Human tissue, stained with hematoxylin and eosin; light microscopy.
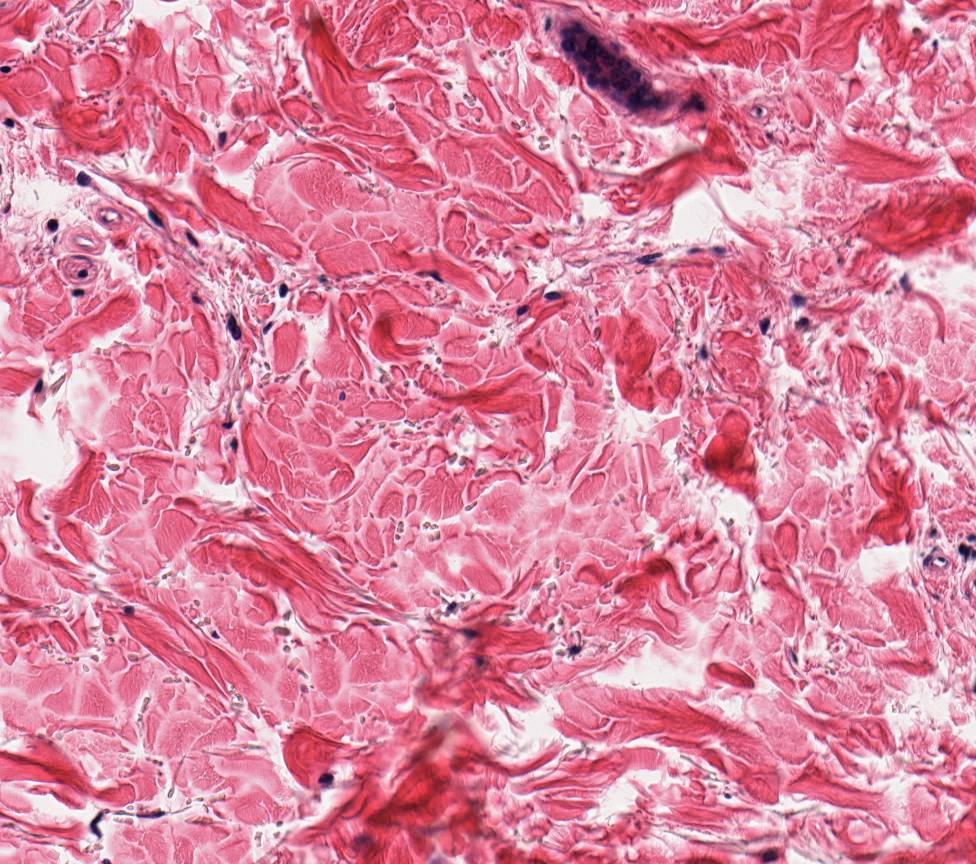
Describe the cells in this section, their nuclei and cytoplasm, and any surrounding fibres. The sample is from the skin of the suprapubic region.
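Look: closely packed pink collagen bundles, running many ways. Centrally they're cut across, polygonal; lower left and left edge, lengthwise, long wavy bands. Sparse small dark nuclei lie singly between them. Near the top edge, right of centre, one elongated dark purple structure is much darker than all around.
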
